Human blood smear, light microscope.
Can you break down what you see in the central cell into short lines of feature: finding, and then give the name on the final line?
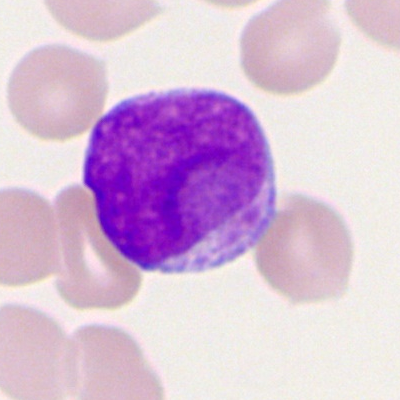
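Outline: smooth, roughly rounded, a few slightly flattened sides
Chromatin: deep purple, finely stippled with small paler spots, not coarsely clumped
Cytoplasm: scant, a narrow pale lilac-blue crescent along the lower right edge
Vacuoles: none clearly seen
Name: myeloblast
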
